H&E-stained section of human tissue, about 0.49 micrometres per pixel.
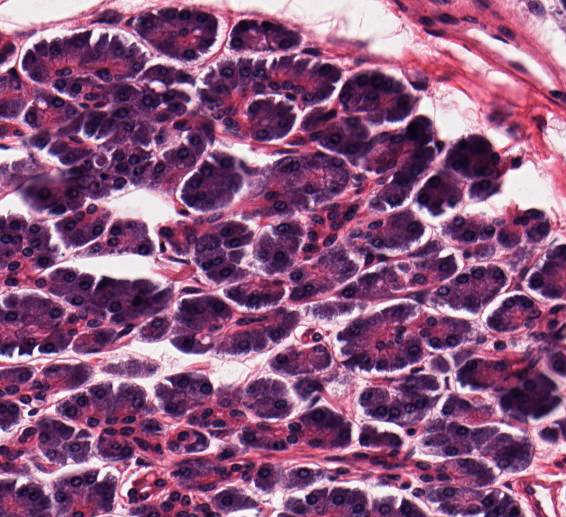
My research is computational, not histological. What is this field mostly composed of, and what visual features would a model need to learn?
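First point, the name: exocrine pancreas. Second, the arrangement: closely packed rounded acini, divided by thin strands of pink connective tissue, each lined by a single layer of pyramidal cells. Third, the nuclei, round and set near the base of the cells. Fourth, the cytoplasm, densely purple-stained and granular.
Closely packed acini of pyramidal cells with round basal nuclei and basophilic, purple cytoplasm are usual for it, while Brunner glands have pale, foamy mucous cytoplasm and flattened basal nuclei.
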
